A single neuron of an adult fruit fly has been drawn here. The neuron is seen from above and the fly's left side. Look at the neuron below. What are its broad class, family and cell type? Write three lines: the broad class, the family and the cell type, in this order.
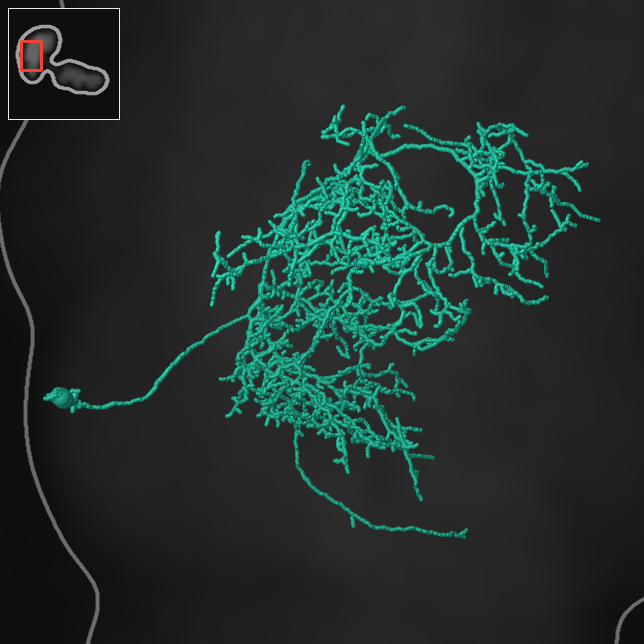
central-brain intrinsic neuron
hemilineage ALl1_ventral
VES012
